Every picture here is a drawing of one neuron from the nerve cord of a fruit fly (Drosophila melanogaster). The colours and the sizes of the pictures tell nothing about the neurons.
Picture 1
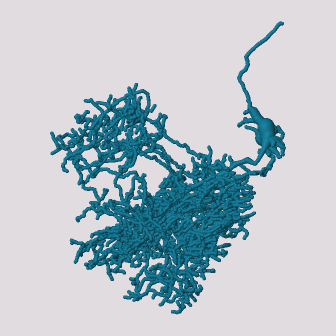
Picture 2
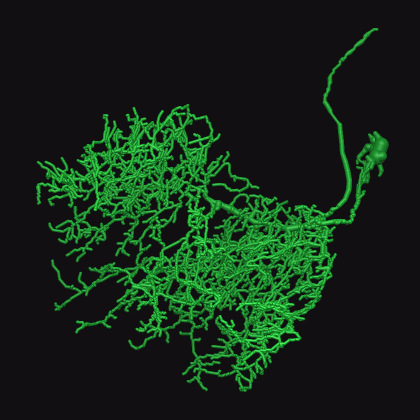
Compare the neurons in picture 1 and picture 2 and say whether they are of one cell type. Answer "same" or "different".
same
